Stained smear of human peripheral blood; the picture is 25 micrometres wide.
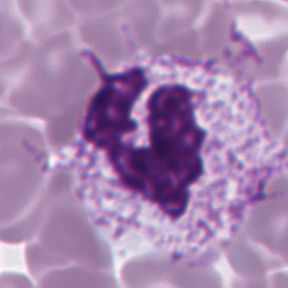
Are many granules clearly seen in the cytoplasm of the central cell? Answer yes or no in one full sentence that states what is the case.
Yes, there is a large number of visible granules in the cell's cytoplasm.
